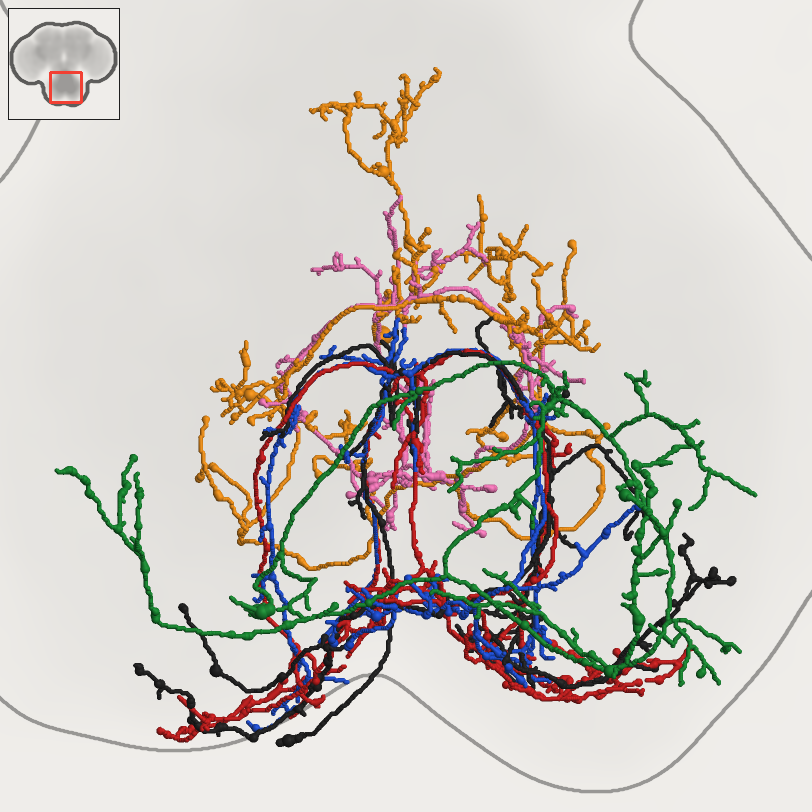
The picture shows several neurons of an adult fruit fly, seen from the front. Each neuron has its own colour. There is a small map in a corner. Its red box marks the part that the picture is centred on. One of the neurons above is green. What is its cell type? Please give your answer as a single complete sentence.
To the cell type IN12B038 belongs this neuron.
